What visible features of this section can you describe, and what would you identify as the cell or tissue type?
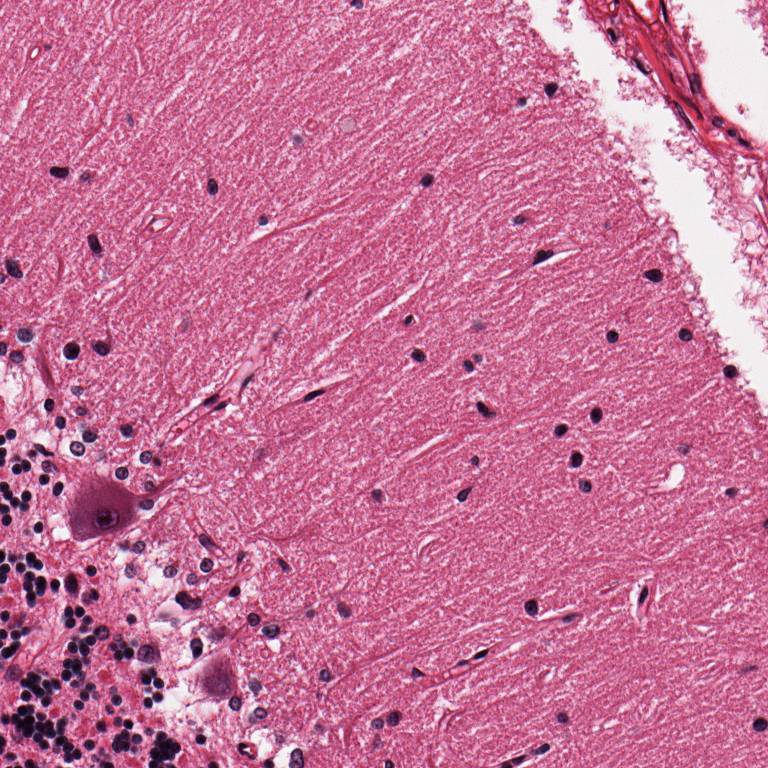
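First, layers: a broad, pale pink, finely fibrillary layer fills most of the field; a densely cellular one is confined to the lower left corner. Then nuclei: packed there, small, round, dark, with almost no visible cytoplasm; in the fibrillary layer, sparse small dark ones. Name: cerebellum.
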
